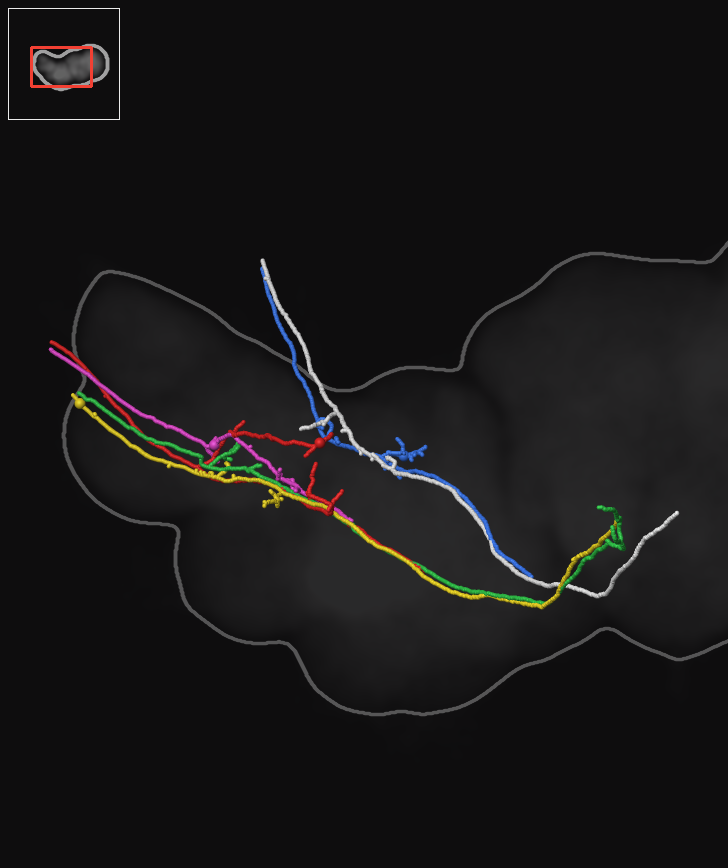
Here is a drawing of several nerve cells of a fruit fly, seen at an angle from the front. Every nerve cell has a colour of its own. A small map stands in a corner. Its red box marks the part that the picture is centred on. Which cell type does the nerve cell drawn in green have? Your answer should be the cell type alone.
SApp08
